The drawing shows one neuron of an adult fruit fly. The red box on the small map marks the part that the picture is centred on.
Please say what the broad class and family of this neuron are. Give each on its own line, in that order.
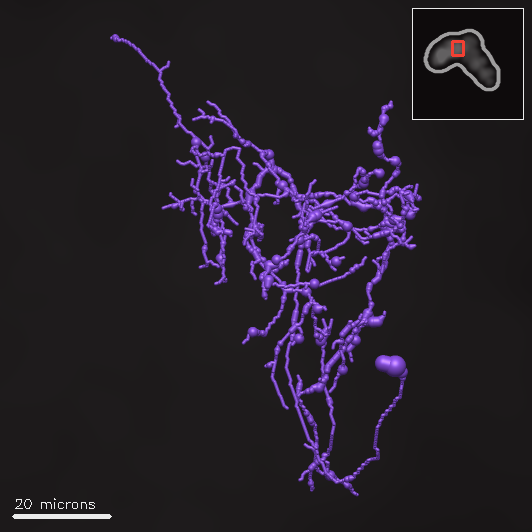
central-brain intrinsic neuron
hemilineage DM5_ventral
